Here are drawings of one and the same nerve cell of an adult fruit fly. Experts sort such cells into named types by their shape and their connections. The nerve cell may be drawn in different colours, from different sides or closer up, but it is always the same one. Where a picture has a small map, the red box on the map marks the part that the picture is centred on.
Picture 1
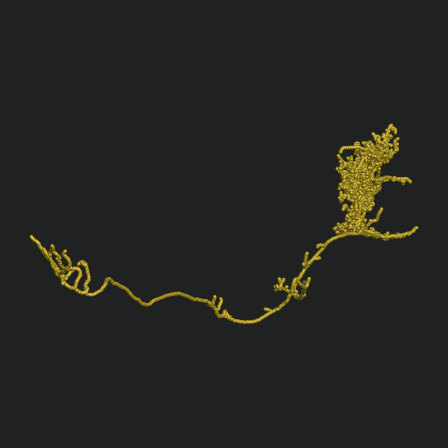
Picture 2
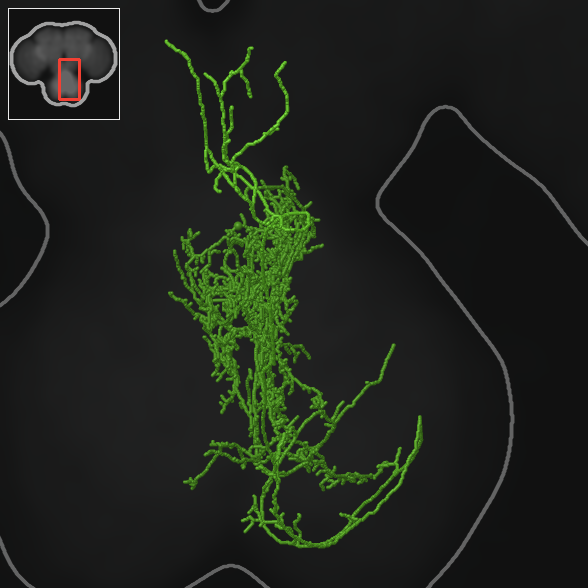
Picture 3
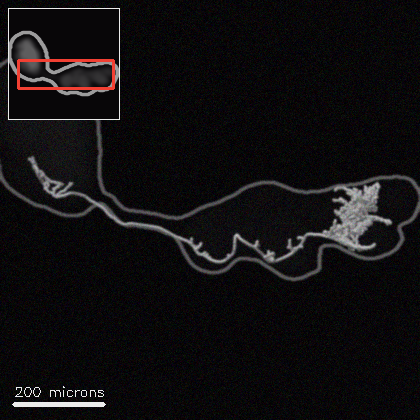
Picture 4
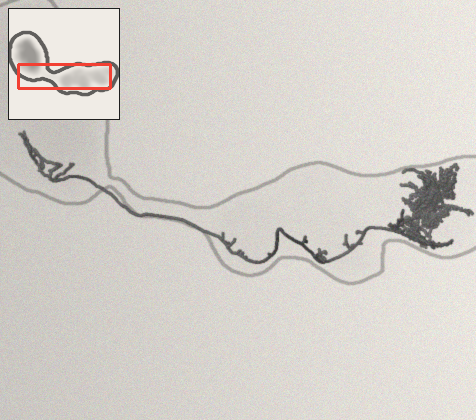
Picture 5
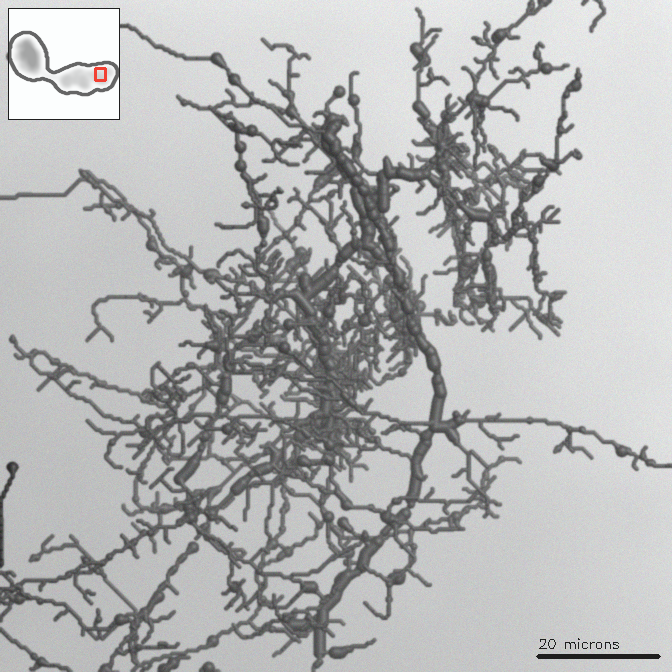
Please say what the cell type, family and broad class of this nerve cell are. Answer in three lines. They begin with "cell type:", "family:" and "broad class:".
cell type: AN01A021
family: hemilineage 01A
broad class: ascending neuron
